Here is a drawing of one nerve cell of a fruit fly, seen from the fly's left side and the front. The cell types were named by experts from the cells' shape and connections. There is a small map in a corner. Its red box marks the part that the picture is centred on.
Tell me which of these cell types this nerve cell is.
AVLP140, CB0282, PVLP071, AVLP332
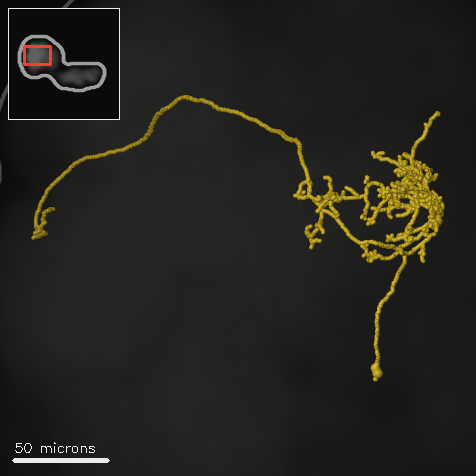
CB0282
